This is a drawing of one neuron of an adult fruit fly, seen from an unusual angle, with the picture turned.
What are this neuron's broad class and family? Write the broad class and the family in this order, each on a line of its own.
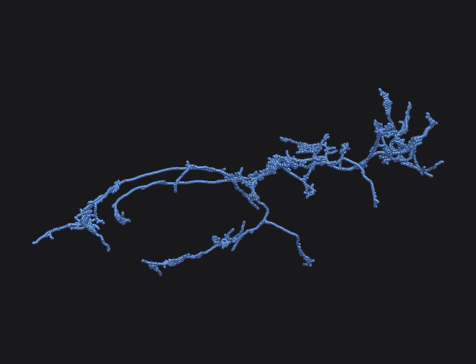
sensory neuron entering the nerve cord
class chemosensory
